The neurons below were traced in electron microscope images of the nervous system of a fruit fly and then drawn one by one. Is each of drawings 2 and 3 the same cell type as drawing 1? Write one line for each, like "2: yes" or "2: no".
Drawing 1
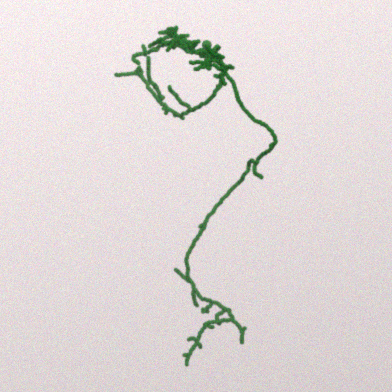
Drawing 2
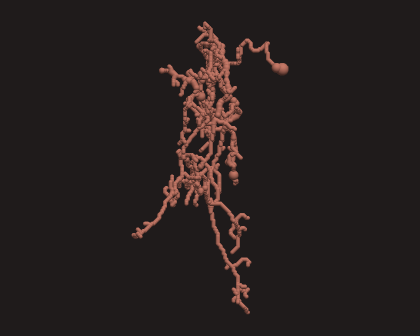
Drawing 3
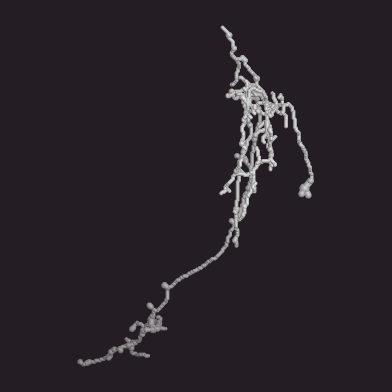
2: no
3: yes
